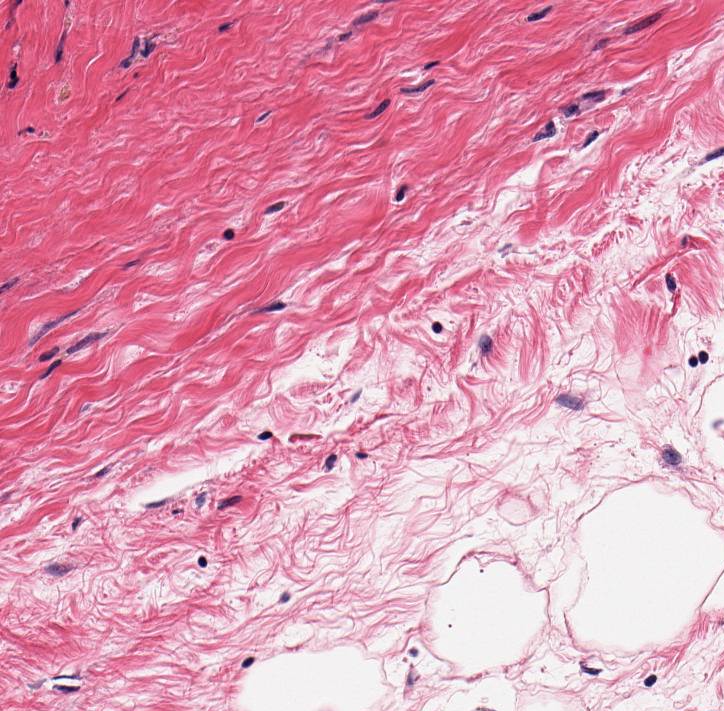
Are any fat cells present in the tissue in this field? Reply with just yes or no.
Yes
